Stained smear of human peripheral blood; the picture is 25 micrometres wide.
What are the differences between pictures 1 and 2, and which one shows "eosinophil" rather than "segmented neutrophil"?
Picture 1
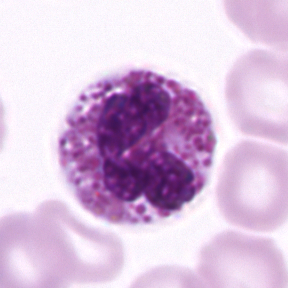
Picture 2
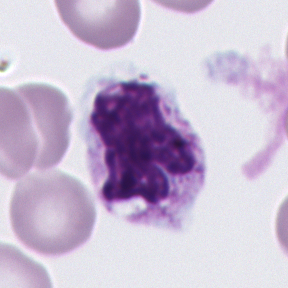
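An eosinophil appears in picture 1 and a segmented neutrophil in picture 2. In the eosinophil, coarse round granules fill the cytoplasm all around the nucleus, and they are reddish-purple.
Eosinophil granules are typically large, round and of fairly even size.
In the segmented neutrophil, fine purplish granules are scattered through the cytoplasm, which is pale lilac rather than deep blue.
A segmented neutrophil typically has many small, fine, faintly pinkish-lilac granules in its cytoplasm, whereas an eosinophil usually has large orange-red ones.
The eosinophil nucleus is divided into separate lobes, with dark purple, coarsely clumped chromatin.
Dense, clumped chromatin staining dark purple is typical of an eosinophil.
The nucleus of the segmented neutrophil is irregular in shape, with notches along its border. The eosinophil's surface shows no projections, while the segmented neutrophil is roughly oval with a slightly ragged edge. The eosinophil is about 14 micrometres across. Red cells lie near the eosinophil without touching it, and close to the left of the segmented neutrophil without overlapping it.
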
